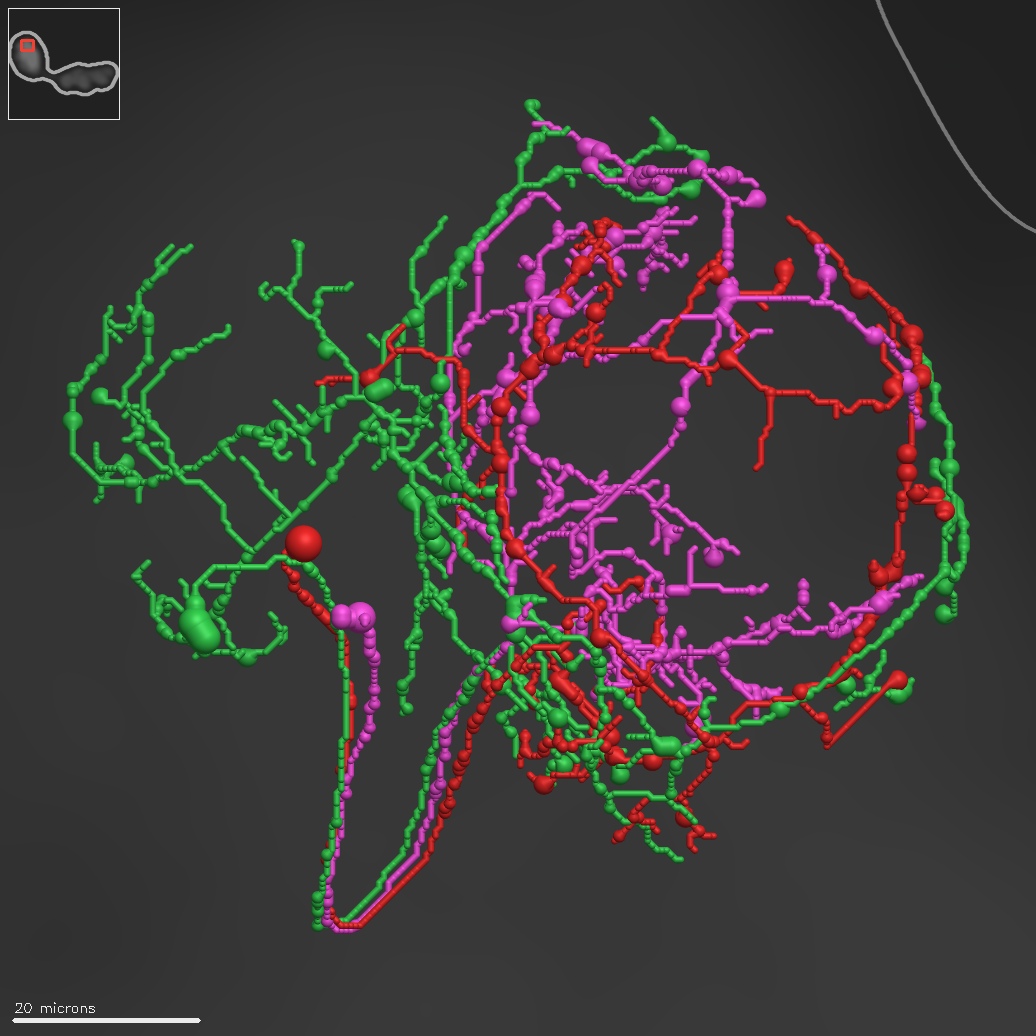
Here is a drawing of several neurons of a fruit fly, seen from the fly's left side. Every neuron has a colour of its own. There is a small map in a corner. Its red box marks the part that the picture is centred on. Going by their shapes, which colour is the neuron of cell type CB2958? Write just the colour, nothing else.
red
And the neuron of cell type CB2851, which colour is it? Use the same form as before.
magenta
